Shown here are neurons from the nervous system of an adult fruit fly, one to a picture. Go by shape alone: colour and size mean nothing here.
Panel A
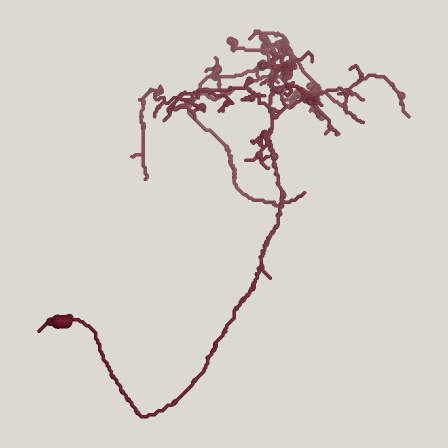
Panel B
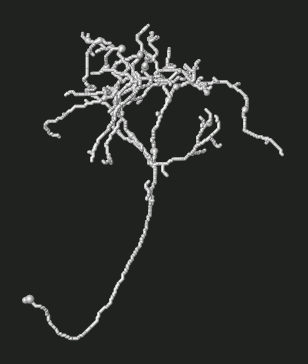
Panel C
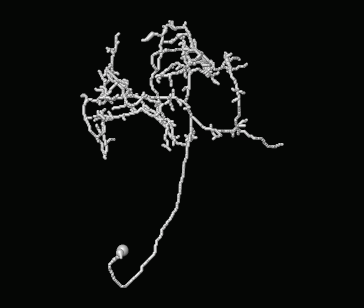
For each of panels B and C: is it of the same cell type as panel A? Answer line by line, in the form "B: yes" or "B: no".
B: no
C: yes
